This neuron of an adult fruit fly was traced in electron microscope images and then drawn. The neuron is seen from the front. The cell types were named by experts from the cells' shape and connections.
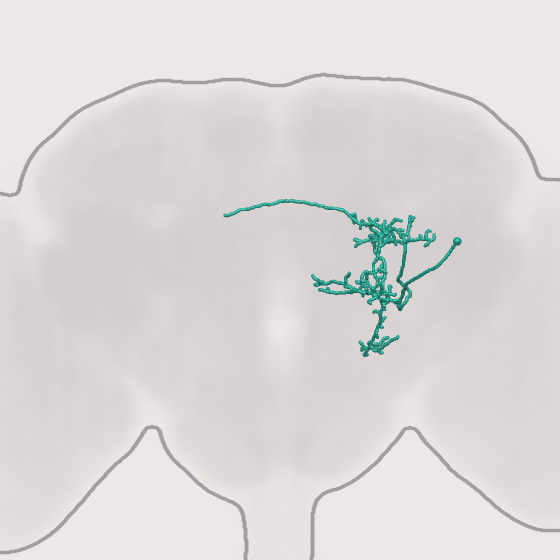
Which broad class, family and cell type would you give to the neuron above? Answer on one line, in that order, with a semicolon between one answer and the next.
central-brain intrinsic neuron; hemilineage LALa1_anterior; CL055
